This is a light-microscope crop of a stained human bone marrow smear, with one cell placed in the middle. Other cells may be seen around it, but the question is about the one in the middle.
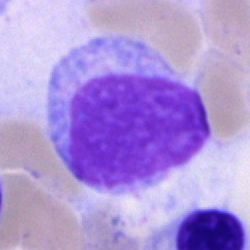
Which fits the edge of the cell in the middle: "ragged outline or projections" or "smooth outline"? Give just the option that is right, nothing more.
Smooth outline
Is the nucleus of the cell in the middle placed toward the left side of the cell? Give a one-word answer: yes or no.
No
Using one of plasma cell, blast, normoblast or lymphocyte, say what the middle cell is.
blast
